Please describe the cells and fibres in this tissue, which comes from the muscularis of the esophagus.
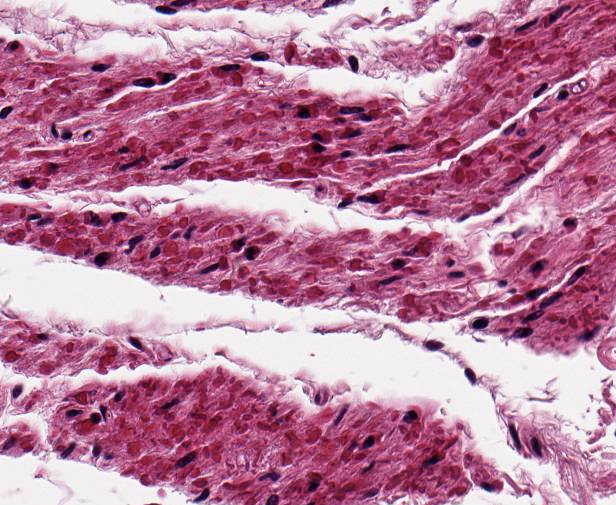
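Within the bands, the cells show no cross-striations. Where the bands face the clefts, their edges are ragged, as though the tissue had been pulled apart. Neither epithelium nor glands appear anywhere in the field.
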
